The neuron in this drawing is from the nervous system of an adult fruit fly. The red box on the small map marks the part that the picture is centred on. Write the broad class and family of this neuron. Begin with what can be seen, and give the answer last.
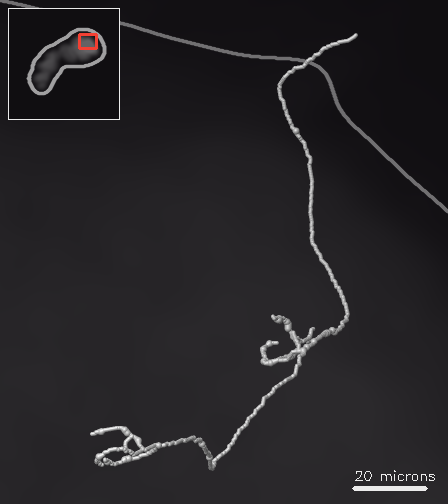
The drawing shows no cell body. By the scale bar it is about 120 microns tall in this view. It has a dozen or fewer branch ends. This is a sensory neuron entering the brain. Its family is called class olfactory.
